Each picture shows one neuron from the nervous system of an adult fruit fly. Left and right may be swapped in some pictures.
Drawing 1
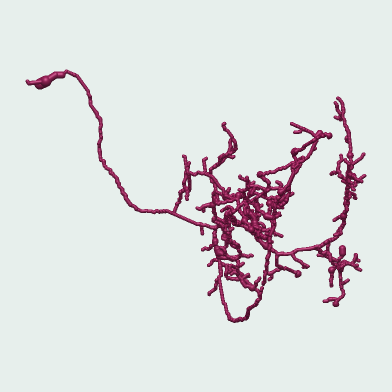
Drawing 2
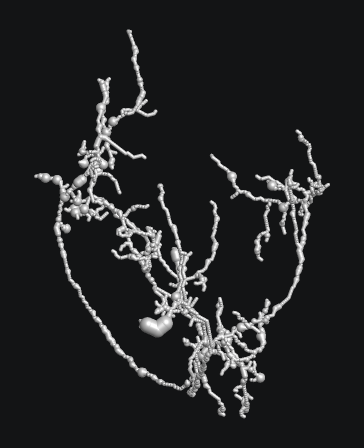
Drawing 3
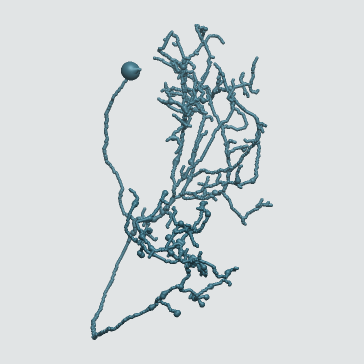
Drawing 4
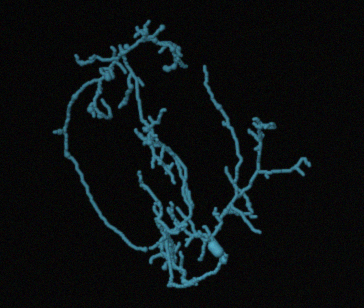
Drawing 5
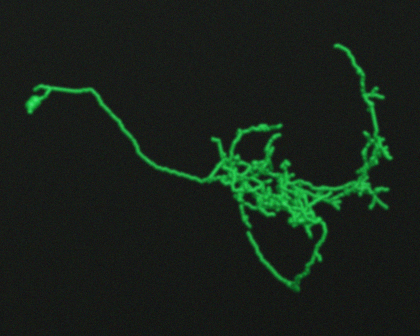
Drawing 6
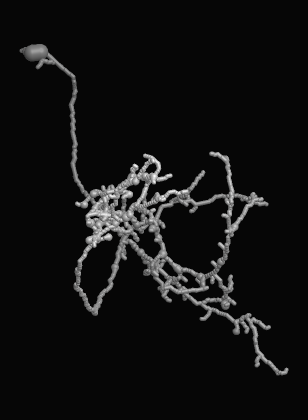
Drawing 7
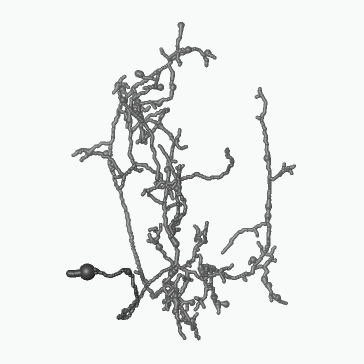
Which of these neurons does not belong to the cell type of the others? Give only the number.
3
